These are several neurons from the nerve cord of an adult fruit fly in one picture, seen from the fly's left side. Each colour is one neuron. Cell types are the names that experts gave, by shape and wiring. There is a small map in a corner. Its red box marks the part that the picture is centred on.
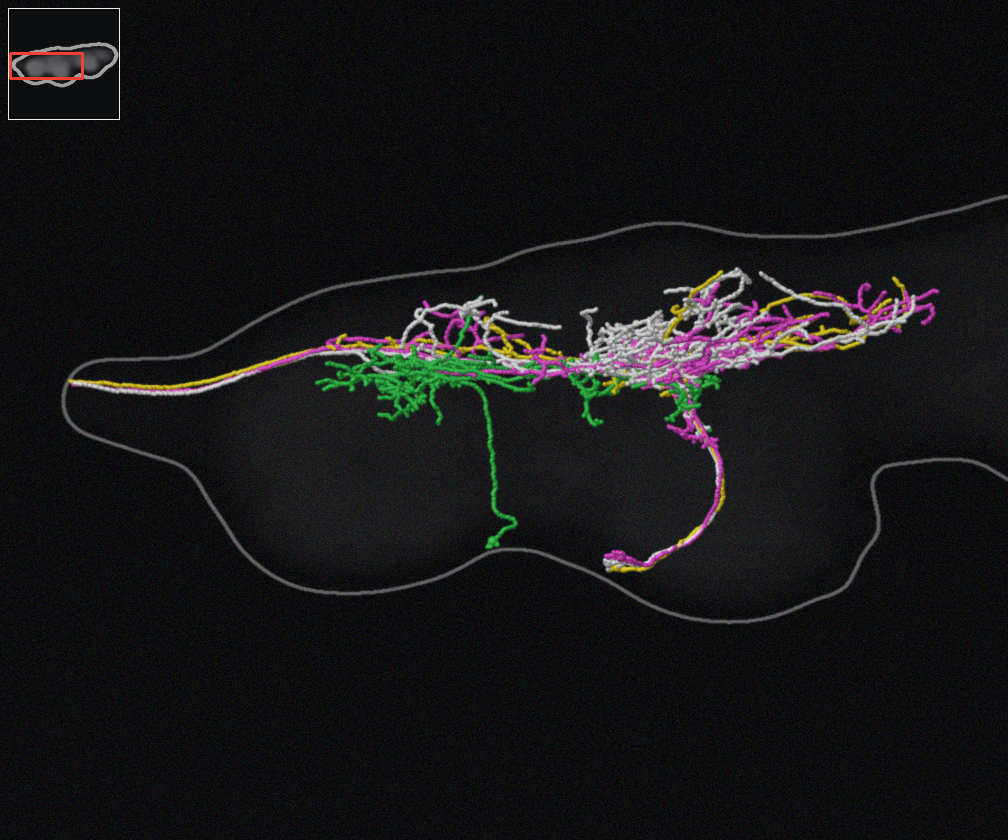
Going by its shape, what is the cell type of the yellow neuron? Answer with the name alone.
AN06B068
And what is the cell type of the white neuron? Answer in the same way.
AN06B042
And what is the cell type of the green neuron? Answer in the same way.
IN00A053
